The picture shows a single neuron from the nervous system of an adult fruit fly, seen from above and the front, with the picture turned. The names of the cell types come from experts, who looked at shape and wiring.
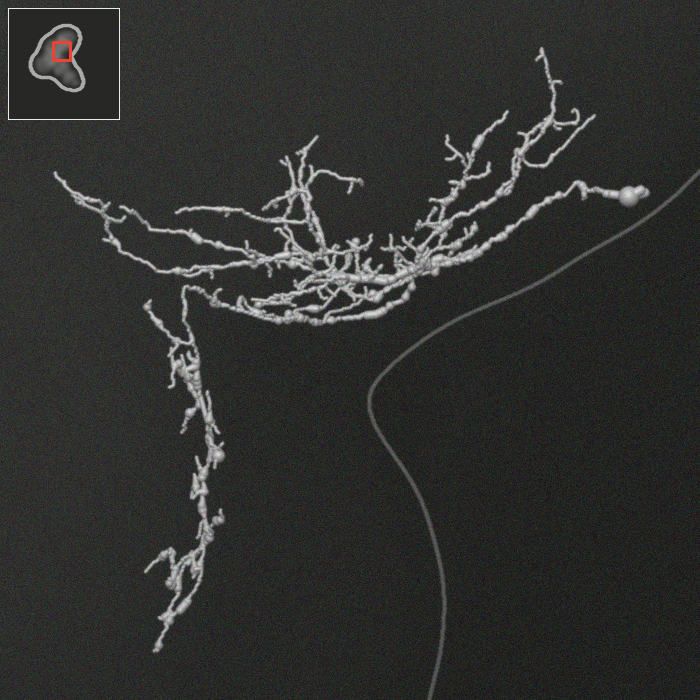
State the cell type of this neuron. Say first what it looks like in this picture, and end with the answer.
The cell body is at the upper right of the picture. The picture shows dozens of branch ends. Its broad class is central-brain intrinsic neuron. It is of cell type SMP599.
